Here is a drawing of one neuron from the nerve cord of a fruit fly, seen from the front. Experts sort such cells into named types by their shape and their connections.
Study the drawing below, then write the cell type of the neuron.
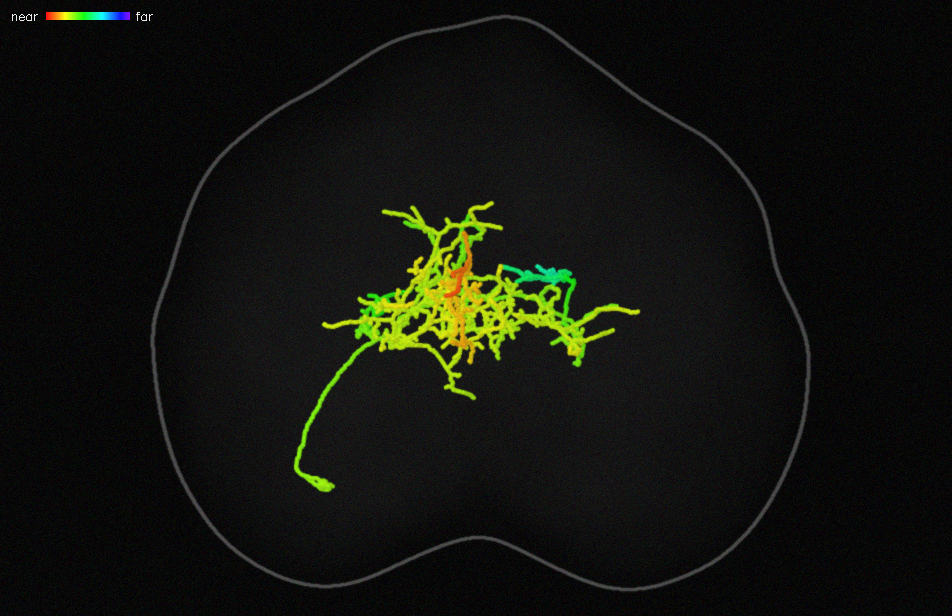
IN07B054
